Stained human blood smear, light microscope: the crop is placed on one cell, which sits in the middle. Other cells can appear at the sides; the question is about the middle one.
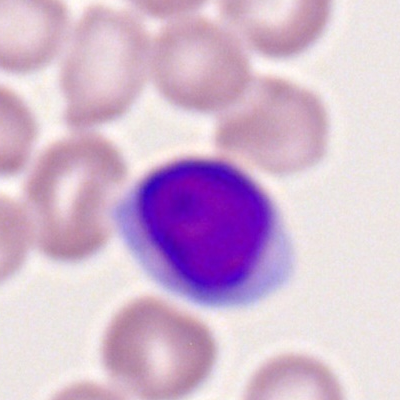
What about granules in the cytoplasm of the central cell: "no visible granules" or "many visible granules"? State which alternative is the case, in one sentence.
No granules can be seen in the cytoplasm of this cell.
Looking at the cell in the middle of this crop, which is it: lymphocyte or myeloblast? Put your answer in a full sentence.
In the centre of this crop there is a lymphocyte.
